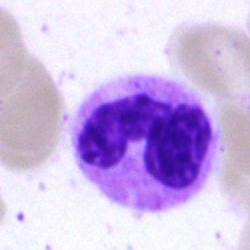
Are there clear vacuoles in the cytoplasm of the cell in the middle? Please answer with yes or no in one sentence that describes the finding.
No, there are no vacuoles in the cytoplasm of this cell.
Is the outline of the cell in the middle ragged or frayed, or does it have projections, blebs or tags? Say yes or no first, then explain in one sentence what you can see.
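No. The cell has a round, smooth outline.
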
